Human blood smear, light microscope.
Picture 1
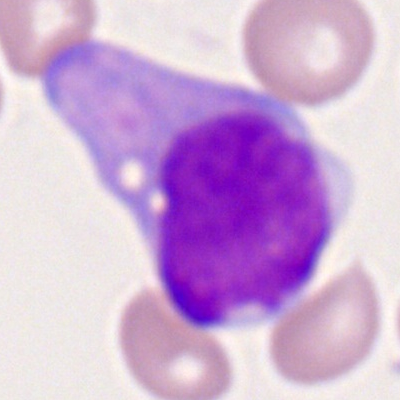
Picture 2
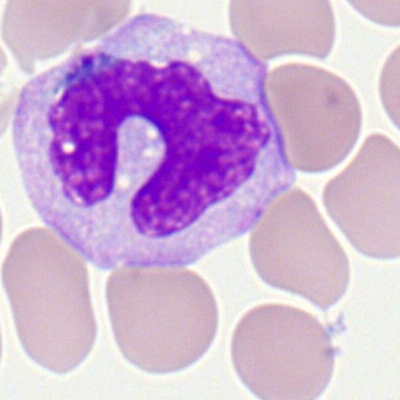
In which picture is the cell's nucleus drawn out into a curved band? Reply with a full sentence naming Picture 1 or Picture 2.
For the cell in picture 2, the nucleus is stretched into a curved band without lobes.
